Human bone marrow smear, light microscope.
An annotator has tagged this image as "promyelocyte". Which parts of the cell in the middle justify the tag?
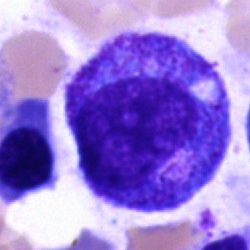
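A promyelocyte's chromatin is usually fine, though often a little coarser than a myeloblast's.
Here the chromatin is finely stippled rather than coarsely clumped, so that much goes with the name promyelocyte. Beyond that, I can simply see blue cytoplasm forming a rim that is widest above the nucleus. Purple granules are scattered through the cytoplasm on that upper side. And at the upper right, beside the nucleus, there's a pale clear area in the cytoplasm.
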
